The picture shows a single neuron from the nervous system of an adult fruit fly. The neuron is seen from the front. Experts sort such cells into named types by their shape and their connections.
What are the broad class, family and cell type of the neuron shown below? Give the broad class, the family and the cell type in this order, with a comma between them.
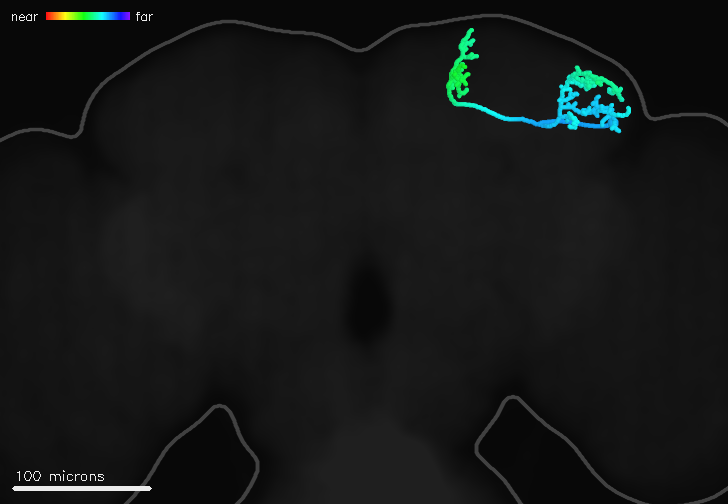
central-brain intrinsic neuron, hemilineage DL2_dorsal, CB4107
